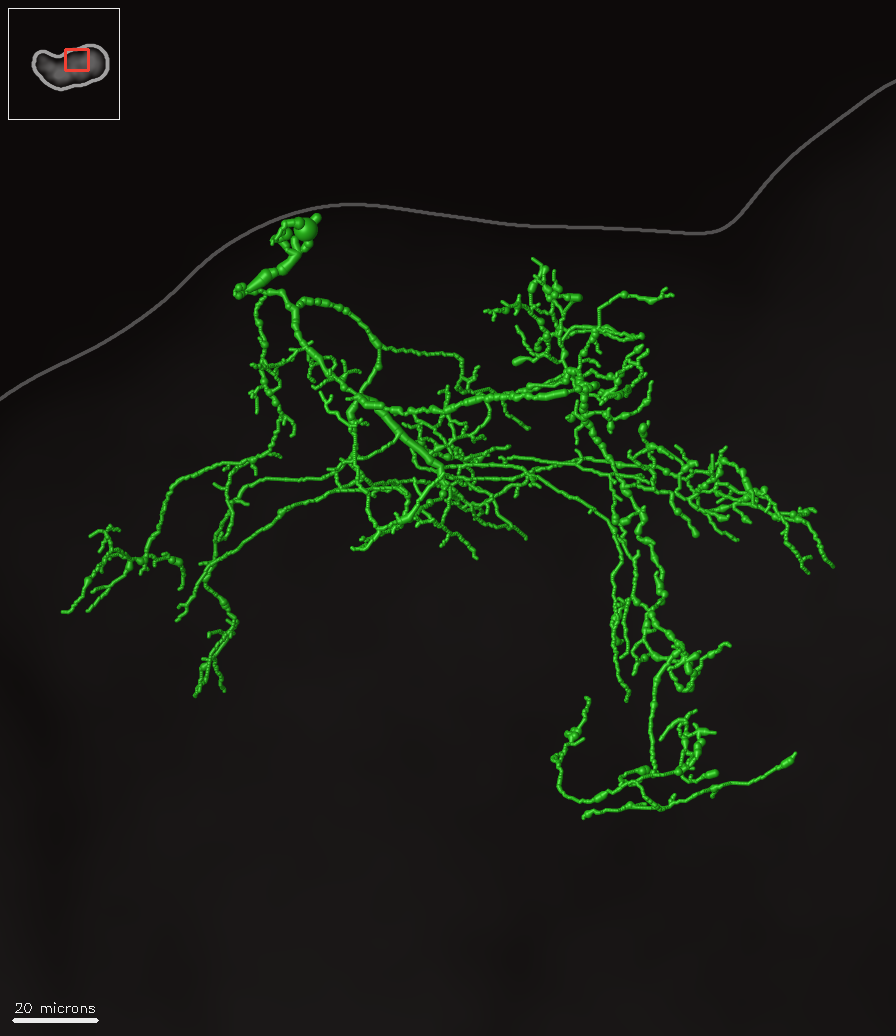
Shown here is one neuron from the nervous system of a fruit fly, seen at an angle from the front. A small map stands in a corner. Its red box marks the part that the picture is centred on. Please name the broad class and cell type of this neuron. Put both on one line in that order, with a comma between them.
central-brain intrinsic neuron, SMP238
